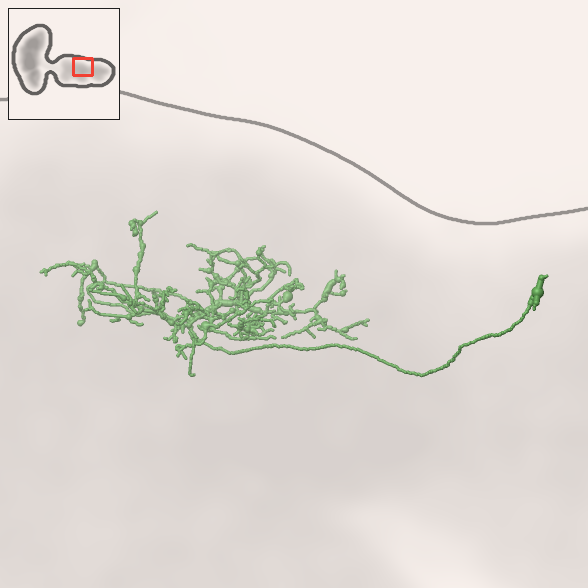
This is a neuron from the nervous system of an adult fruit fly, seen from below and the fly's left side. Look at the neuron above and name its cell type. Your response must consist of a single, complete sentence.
The cell type IN12A054 includes this neuron.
